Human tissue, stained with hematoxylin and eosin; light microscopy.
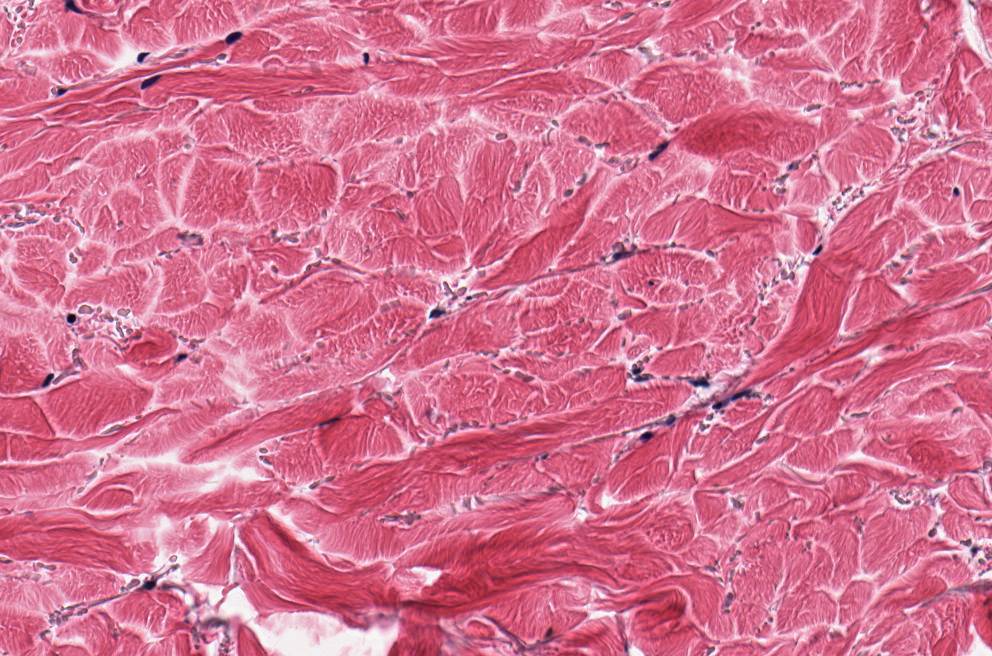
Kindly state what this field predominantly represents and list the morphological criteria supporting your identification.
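This field is mainly dermis. Its fibres are cut in mixed planes, with many polygonal cross-sections lying among fibres cut lengthwise.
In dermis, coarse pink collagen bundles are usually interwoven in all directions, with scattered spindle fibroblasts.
Nuclei are few, small, dark and mostly elongated, and most sit in the thin spaces between the fibres rather than inside them.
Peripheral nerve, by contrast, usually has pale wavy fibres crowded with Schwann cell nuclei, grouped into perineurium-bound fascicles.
The tissue between the fibres is scant, only thin strands holding a few small cells.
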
